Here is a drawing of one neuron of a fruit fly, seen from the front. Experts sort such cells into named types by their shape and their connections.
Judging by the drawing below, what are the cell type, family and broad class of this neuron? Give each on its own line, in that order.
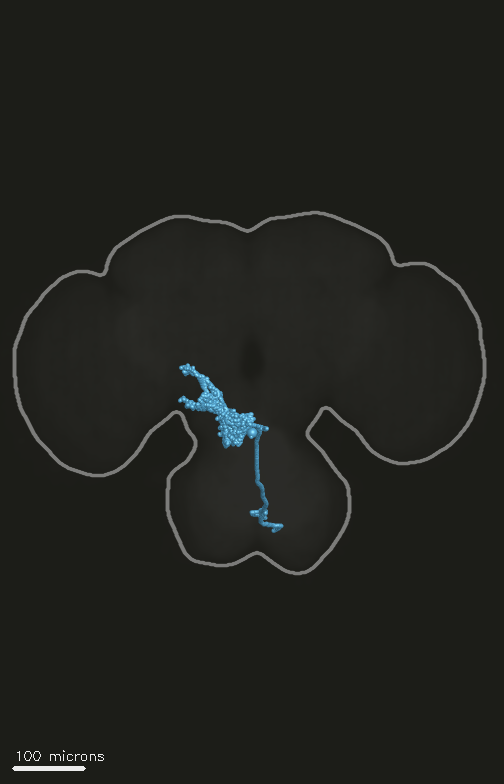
DNg84
hemilineage LB23
descending neuron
